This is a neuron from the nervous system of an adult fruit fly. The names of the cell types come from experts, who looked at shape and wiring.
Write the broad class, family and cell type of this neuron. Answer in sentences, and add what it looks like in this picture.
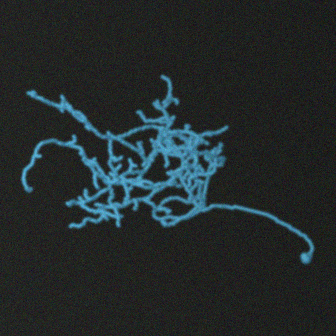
This is a nerve-cord intrinsic neuron. The family is hemilineage 16B. It is of cell type IN16B117. The cell body is at the lower right of the picture. The picture shows dozens of branch ends.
